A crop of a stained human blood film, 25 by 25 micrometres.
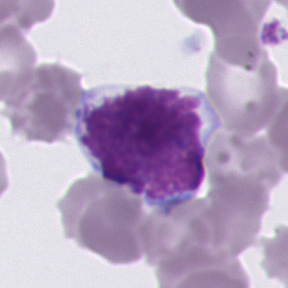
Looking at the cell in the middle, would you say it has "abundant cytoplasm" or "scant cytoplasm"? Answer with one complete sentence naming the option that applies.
Its nucleus occupies most of the cell.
